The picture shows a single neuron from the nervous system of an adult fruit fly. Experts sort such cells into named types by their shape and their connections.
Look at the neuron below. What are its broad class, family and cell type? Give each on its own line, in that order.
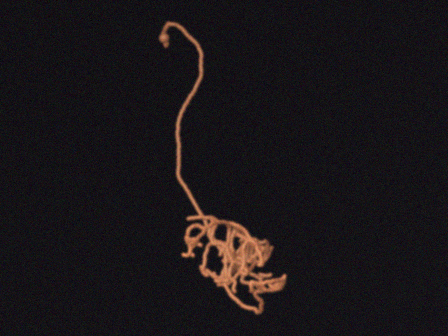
ascending neuron
hemilineage 27X
AN27X013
